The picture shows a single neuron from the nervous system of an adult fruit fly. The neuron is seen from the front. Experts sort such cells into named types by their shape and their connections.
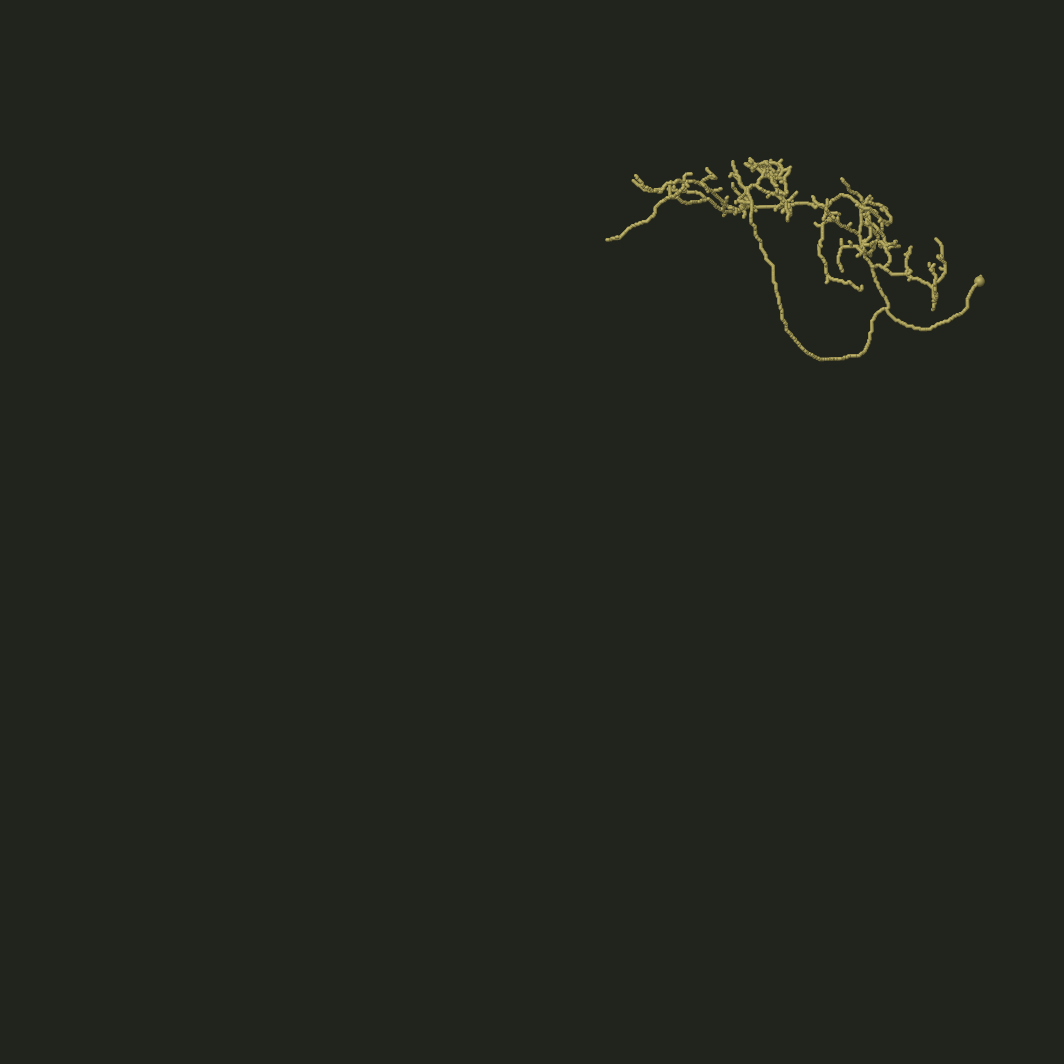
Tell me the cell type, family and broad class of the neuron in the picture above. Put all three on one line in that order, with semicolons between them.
SLP008; hemilineage SLPal1; central-brain intrinsic neuron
